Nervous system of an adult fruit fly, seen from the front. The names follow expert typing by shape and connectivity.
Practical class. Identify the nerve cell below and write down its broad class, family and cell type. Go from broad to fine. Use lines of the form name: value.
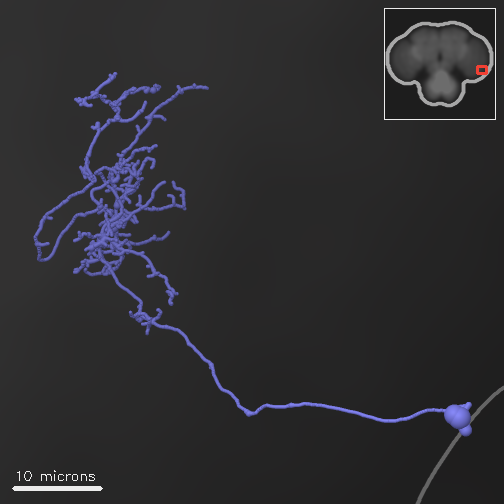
broad class: optic-lobe intrinsic neuron
family: Cm
cell type: Cm1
